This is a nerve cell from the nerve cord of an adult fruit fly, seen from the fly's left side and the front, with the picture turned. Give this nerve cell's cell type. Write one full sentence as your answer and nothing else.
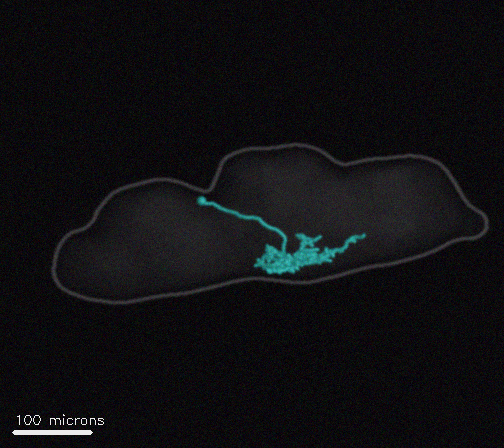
The nerve cell is categorized under cell type IN03B069.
